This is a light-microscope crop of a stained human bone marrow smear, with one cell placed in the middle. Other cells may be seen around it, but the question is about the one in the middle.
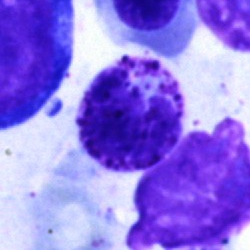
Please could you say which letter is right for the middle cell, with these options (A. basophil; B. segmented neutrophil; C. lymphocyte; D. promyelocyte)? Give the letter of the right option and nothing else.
A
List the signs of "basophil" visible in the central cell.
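In this basophil, coarse, dark purple-black granules stud the cell.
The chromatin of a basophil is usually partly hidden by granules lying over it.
That fits here, since the granules lie over the nucleus as well as the cytoplasm.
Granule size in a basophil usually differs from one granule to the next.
The granules in this cell likewise vary noticeably in size.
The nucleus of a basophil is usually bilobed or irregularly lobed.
Here the outline of the nucleus is largely hidden beneath the overlying granules.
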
